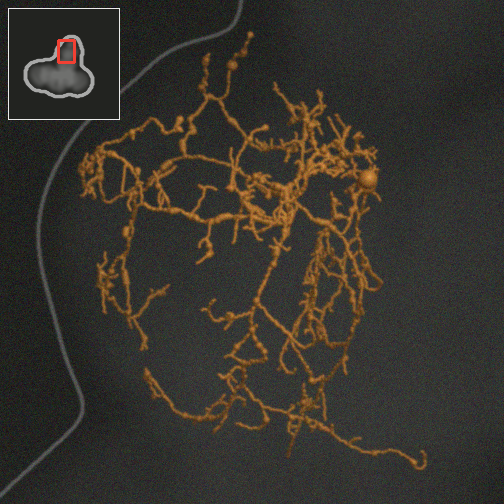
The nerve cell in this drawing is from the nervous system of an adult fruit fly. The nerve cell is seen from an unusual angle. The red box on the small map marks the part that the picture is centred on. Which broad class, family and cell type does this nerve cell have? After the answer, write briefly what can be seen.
This is a nerve-cord intrinsic neuron. Its family is hemilineage 04B. It is of cell type IN04B029. As drawn here it is taller than it is wide.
